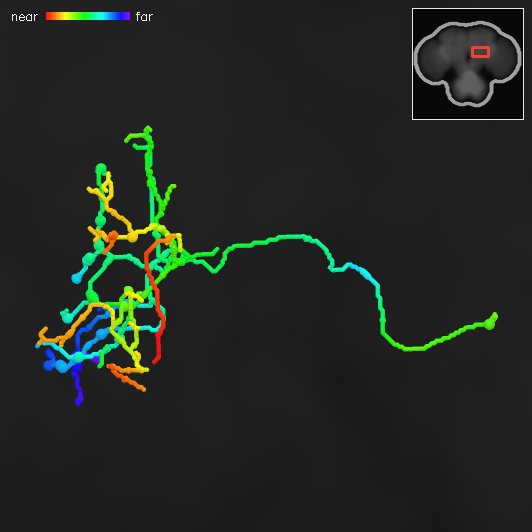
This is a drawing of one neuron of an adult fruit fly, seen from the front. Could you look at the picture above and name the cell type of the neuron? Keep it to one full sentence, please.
The single neuron here is of type CB1824.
